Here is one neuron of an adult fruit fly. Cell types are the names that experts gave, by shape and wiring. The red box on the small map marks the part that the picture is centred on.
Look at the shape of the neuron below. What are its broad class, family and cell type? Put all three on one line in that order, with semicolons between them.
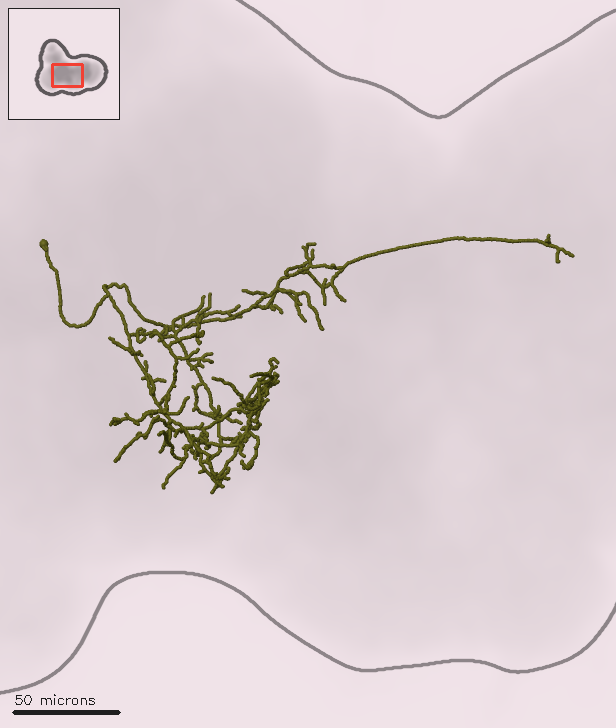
central-brain intrinsic neuron; hemilineage LHl1; AVLP734m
